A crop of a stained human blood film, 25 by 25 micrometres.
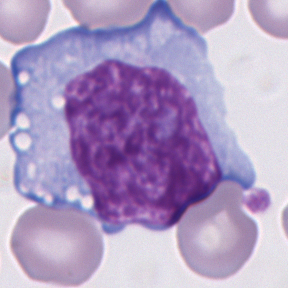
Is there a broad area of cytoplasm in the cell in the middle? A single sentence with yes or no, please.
Yes, this cell has broad cytoplasm around its nucleus.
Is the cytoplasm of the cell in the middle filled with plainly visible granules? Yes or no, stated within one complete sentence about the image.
No, visible granules are absent from the cytoplasm of this cell.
